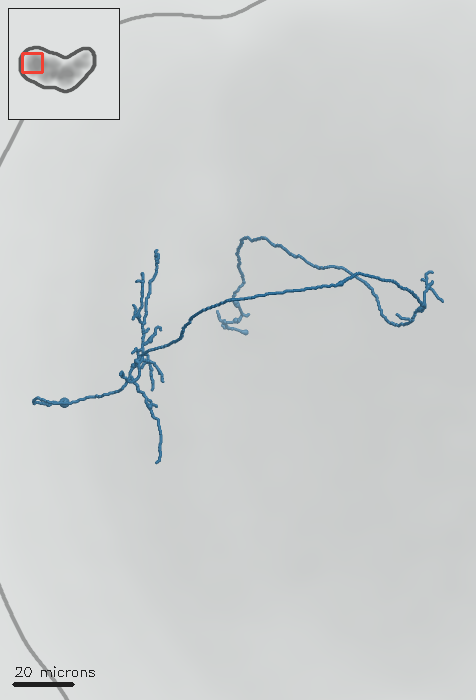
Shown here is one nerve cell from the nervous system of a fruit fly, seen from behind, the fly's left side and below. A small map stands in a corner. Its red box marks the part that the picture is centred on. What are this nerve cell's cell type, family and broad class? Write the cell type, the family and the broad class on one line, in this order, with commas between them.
MeTu4e, MeTu, visual projection neuron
